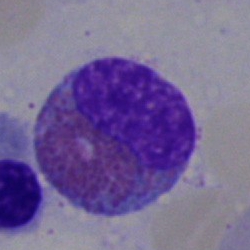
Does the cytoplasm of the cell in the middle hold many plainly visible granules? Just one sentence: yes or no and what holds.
Yes, many granules can be seen in the cytoplasm of the cell.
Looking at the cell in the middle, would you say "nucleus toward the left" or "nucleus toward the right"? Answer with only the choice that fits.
Nucleus toward the right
